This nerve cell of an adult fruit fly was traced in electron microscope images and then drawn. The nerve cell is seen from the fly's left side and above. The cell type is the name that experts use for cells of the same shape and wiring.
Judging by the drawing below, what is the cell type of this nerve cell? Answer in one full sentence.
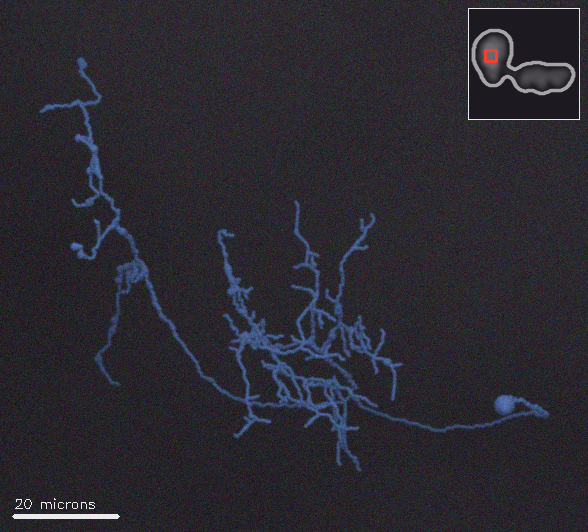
As a matter of cell type, the nerve cell is LHPV2c4.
